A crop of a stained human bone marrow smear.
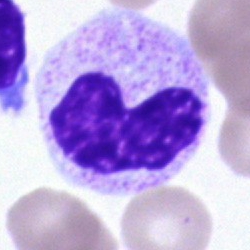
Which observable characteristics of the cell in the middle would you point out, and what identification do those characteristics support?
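Smooth, round outline. Nucleus indented on upper side, kidney-shaped, lying mainly in lower half of cell. Chromatin dark purple, coarsely clumped. Band neutrophil.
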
